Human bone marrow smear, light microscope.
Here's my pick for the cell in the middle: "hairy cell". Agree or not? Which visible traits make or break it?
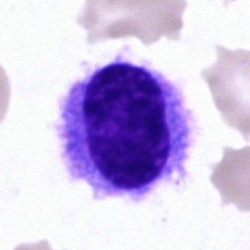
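The roughly oval cell has a fuzzy, ragged edge, a feature that goes with hairy cell rather than lymphocyte.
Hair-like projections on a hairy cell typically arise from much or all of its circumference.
The rim of cytoplasm is wider on the left side of the nucleus than on the right.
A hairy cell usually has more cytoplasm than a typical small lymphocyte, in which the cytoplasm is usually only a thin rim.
The chromatin is dark purple and dense, slightly clumped in texture, and no distinct nucleoli are visible. No clear vacuoles appear in the cytoplasm. Pale red cells lie nearby without touching the cell. On the evidence of its edge, the name hairy cell fits.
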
